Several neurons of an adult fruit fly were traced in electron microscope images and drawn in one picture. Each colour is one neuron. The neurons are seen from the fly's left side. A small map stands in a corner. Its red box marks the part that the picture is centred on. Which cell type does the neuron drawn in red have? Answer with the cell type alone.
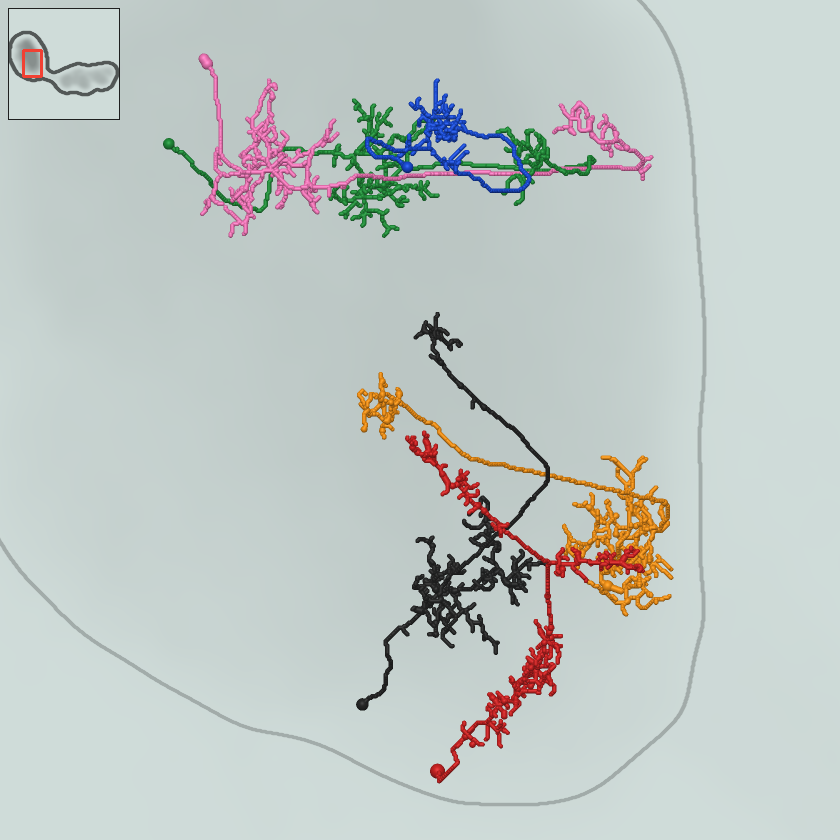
TmY5a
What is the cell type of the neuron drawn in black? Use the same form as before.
TmY10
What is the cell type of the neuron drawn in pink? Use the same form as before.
Tm37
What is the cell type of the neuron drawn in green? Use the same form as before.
Tm40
